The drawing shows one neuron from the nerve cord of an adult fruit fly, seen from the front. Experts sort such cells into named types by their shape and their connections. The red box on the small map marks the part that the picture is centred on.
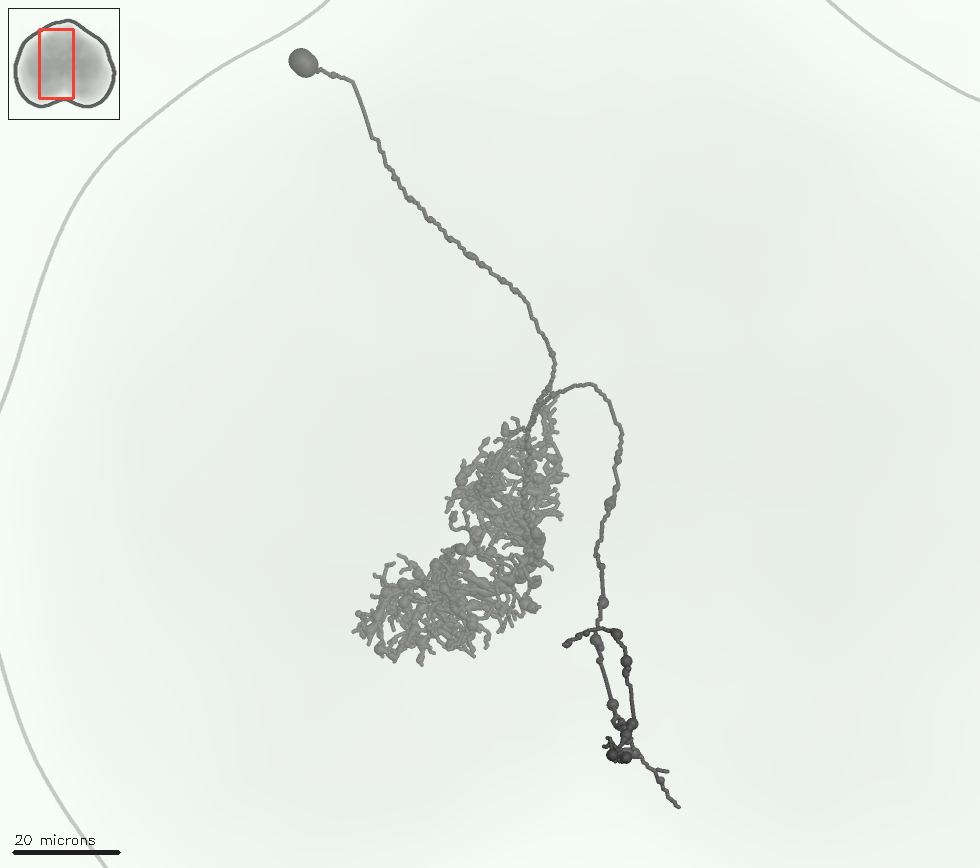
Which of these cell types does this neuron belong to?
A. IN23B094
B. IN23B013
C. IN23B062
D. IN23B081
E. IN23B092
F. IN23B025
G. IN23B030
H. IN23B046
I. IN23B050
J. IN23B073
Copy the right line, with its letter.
F. IN23B025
